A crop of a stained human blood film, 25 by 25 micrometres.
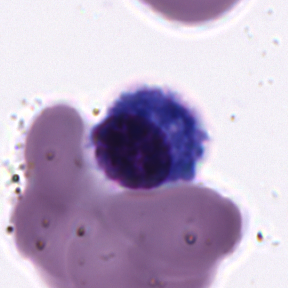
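Plasma cell. The nucleus stains very dark purple and looks dense. Blue-staining cytoplasm forms a broad crescent on the upper right side of the nucleus. The cell's edge is fuzzy, with fine short projections along its upper and right border.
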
